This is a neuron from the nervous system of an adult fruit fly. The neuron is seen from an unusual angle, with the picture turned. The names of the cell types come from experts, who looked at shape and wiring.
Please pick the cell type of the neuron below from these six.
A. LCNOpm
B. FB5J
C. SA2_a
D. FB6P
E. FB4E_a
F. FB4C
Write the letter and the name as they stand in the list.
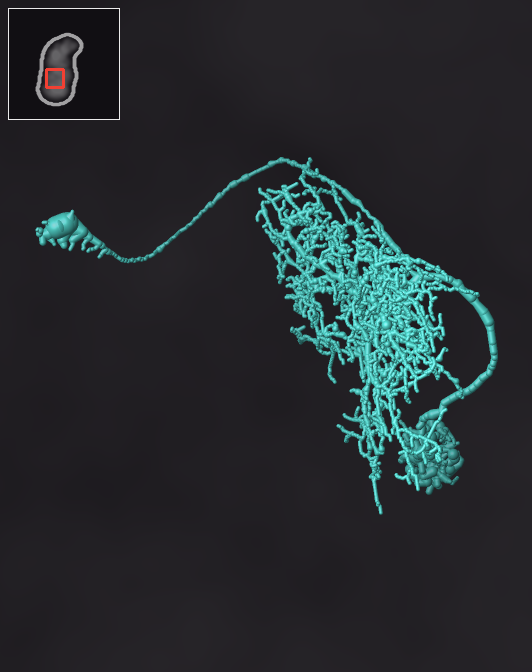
A. LCNOpm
